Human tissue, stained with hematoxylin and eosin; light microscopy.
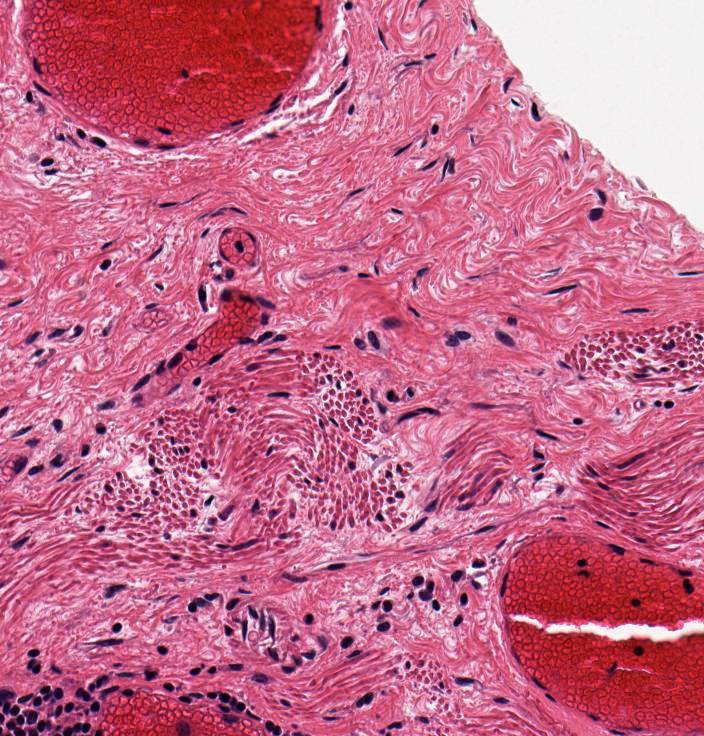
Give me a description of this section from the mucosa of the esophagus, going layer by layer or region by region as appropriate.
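Look first at the two large rounded vascular spaces, top left and lower right, packed with red blood cells; their thin walls are lined by flattened endothelial nuclei. Around them, most of the field is dense pink collagen in wavy bundles with scattered spindle-shaped nuclei.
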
